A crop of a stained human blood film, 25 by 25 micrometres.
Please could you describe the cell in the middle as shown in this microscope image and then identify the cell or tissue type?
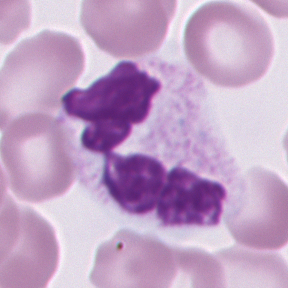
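Three or more lobes, joined by narrow connections, make up the nucleus, their chain running from the upper left of the cell to the lower right. The chromatin is dark purple and coarsely clumped. Fine, small pink-violet granules are scattered through the cytoplasm. Answer: segmented neutrophil.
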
